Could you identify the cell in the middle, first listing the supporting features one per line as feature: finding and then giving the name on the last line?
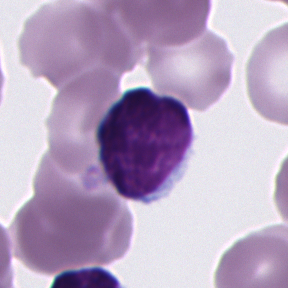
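Nucleus: fills almost the whole cell
Chromatin: dense, dark purple, coarsely clumped
Cytoplasm: thin pale blue rim, mainly along the lower right edge
Margin: slightly ragged at the lower right
Name: typical lymphocyte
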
